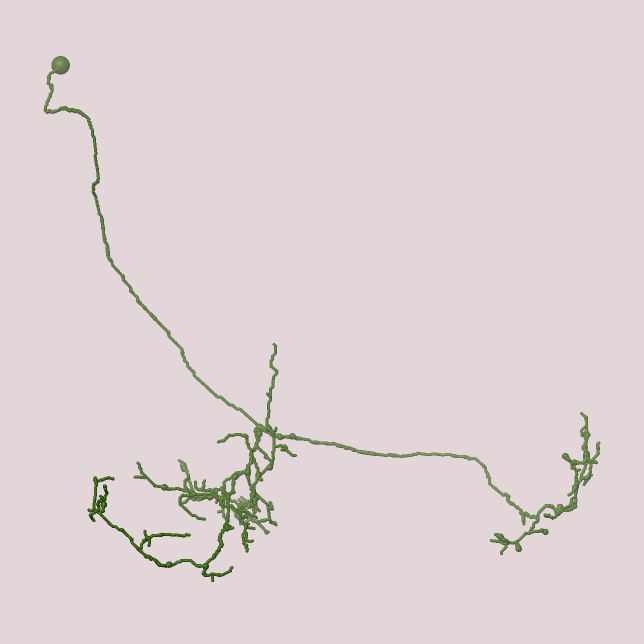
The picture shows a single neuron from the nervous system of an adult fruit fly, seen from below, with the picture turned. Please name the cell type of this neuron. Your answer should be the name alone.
CL018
